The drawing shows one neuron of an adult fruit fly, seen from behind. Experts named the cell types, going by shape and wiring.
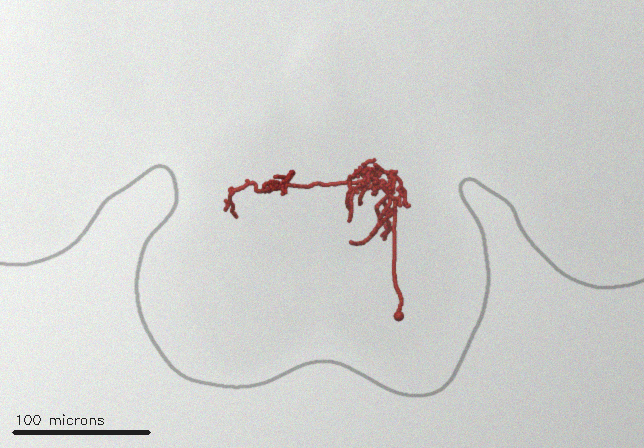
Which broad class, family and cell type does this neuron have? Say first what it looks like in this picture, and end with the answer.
From left to right in the picture it spans about 140 microns. As drawn here it is about as wide as it is tall. It is a nerve-cord intrinsic neuron. The family is hemilineage 06A. It is of cell type IN06A084.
